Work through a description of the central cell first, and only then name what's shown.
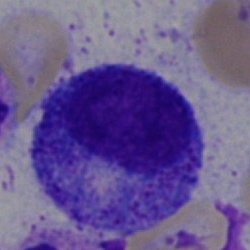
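Nucleus in upper part of cell, staining deep purple. Plentiful cytoplasm fills lower part. Paler area in cytoplasm just below nucleus. Cell: promyelocyte.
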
